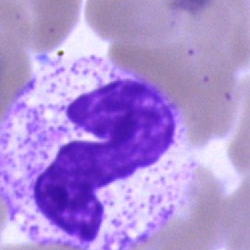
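Band neutrophil, the central cell in a stained human bone marrow smear. Its outline is roughly round. The nucleus forms a single curved band bent into an S shape, and no nucleoli are visible in it. Fine violet granules are scattered throughout the cytoplasm.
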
